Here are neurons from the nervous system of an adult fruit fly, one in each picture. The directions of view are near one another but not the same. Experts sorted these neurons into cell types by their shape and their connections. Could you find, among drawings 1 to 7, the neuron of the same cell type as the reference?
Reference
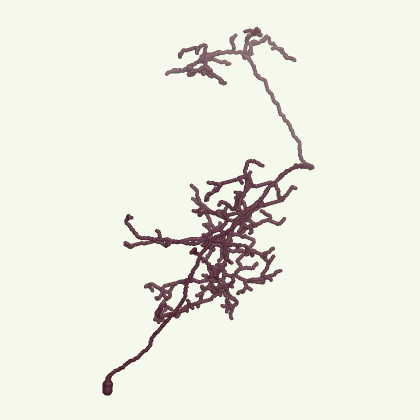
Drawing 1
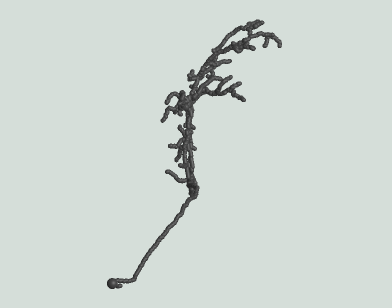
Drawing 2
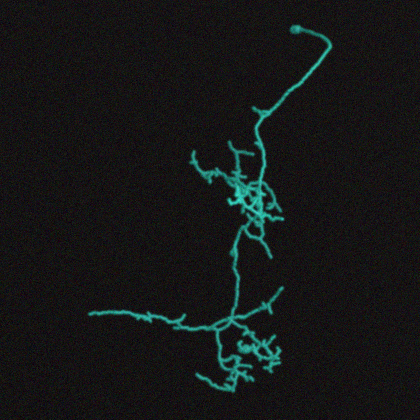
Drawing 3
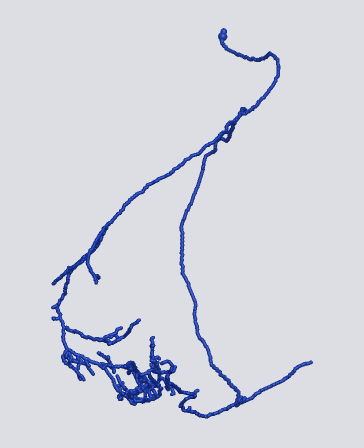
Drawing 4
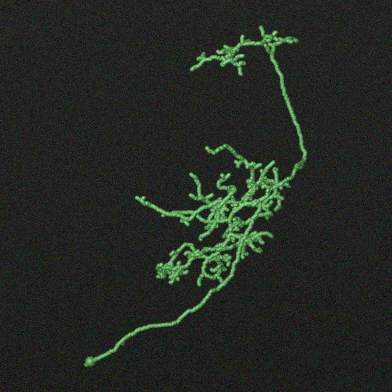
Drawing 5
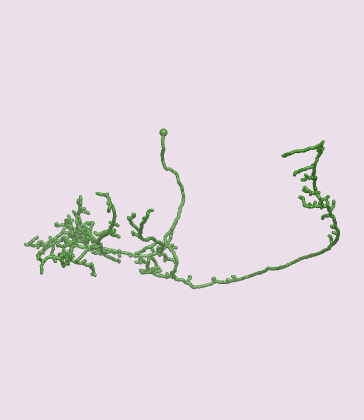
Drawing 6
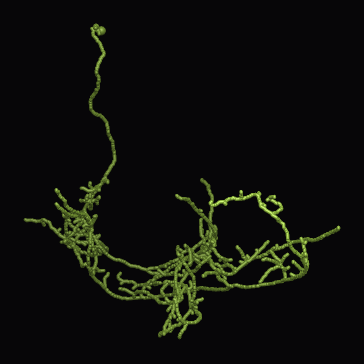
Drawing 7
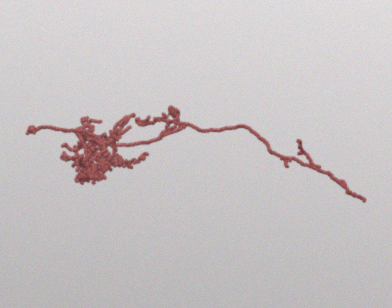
4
